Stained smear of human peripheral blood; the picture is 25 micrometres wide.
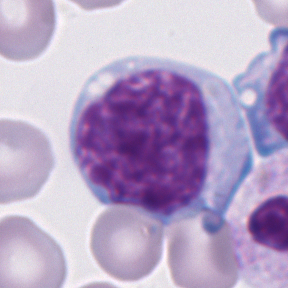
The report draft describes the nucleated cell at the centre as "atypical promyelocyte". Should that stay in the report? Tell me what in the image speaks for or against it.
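Decisive is the cytoplasm, in which no granules are seen.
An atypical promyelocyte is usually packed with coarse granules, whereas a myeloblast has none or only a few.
The name atypical promyelocyte therefore does not fit; the cell is a myeloblast. Otherwise, the cytoplasm is pale greyish blue with a few small clear vacuoles at its upper left, and the nucleus measures about 12 micrometres across. Two red cells touch the cell's lower edge.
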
